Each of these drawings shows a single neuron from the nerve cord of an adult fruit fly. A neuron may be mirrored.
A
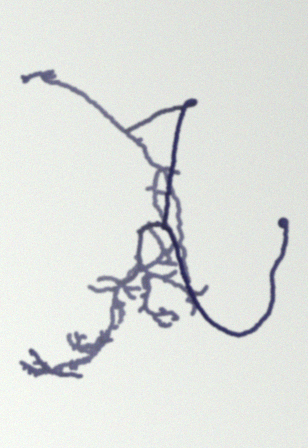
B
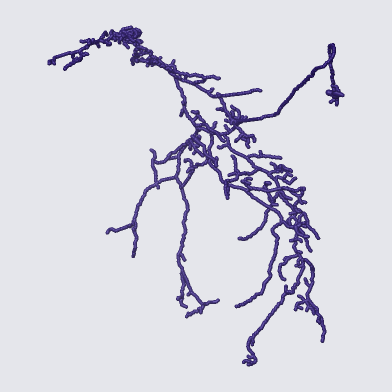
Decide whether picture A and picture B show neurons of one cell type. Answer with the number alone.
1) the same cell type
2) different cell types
2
